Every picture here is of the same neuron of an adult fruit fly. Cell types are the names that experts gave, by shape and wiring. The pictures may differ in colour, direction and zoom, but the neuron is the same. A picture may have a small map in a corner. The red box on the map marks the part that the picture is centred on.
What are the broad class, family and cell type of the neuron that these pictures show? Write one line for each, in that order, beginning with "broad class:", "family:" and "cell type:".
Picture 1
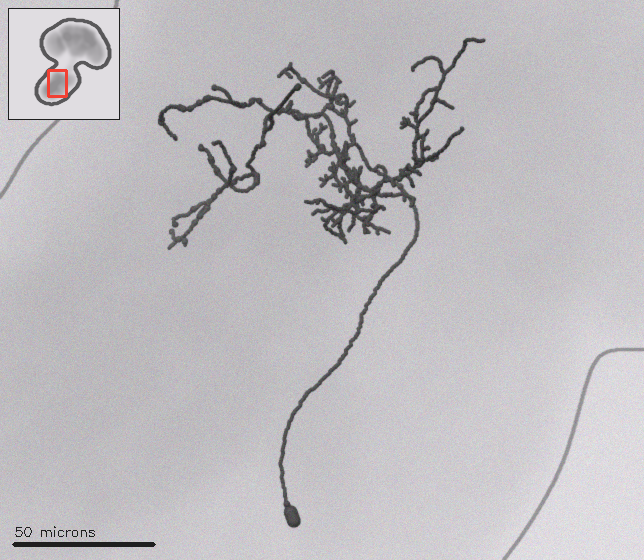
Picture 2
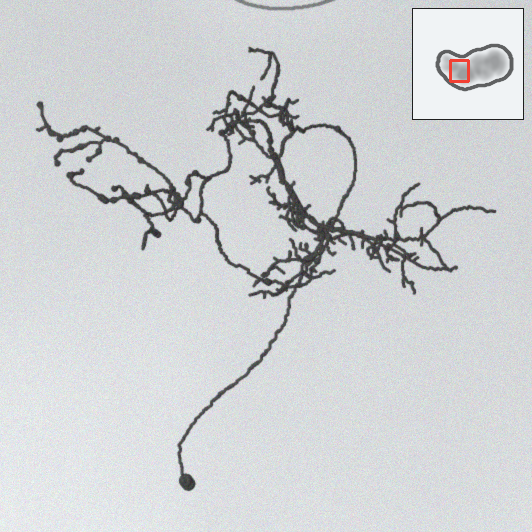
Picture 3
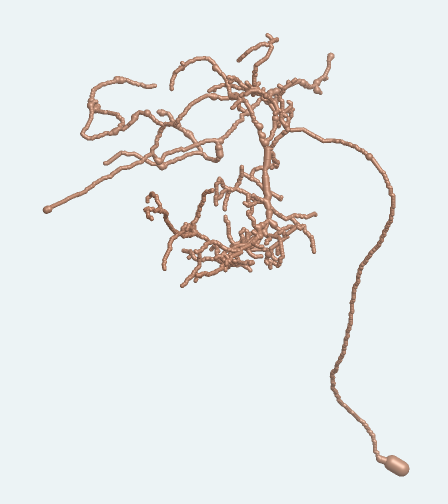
broad class: nerve-cord intrinsic neuron
family: hemilineage 06A
cell type: IN06A087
